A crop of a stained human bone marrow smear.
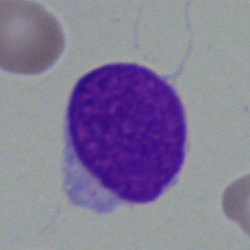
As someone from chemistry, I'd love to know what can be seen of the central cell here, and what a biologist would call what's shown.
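Cytoplasm scant, pale blue-grey, mostly at the lower left of the nucleus. No granules seen. Outline ragged at the lower left, where the cytoplasm extends. Cell type: blast.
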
